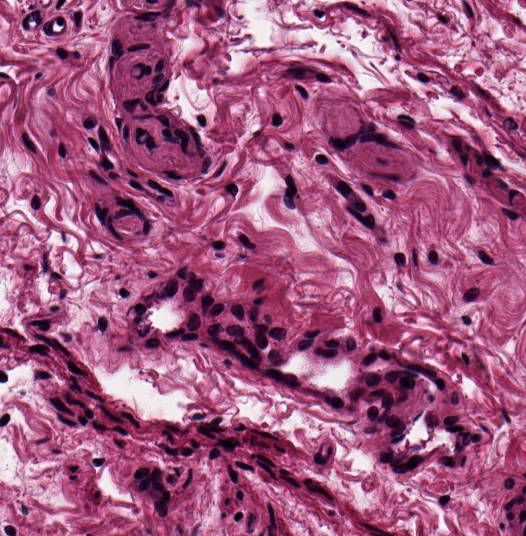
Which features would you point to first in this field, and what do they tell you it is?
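Dense connective tissue; dense, wavy, deep pink collagen fibres fill most of the field.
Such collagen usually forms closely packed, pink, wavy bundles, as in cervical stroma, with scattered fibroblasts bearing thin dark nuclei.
Away from the cell clusters the collagen holds only sparse, scattered single nuclei. Clustered cells: dark, oval nuclei, little cytoplasm.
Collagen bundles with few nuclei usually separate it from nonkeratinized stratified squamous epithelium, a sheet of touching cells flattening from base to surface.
No fat cells anywhere.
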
